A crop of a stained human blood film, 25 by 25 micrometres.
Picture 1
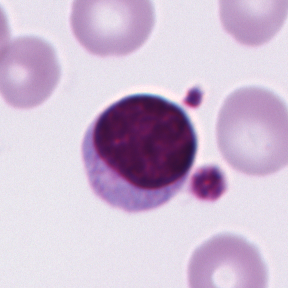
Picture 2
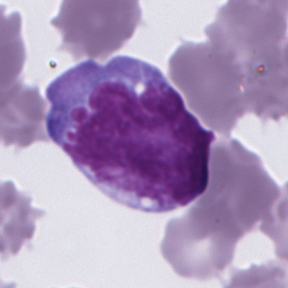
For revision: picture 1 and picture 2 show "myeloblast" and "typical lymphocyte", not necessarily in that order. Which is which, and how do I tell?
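The first picture shows a typical lymphocyte; the second, a myeloblast. The typical lymphocyte has dark purple, coarsely clumped chromatin.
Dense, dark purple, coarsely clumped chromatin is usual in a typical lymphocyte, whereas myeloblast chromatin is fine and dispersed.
Its pale bluish-violet cytoplasm forms a crescent mainly on the lower left side of the nucleus. Its outline is smooth and roughly round, and two small purple fragments lie just beside its right edge. The myeloblast measures about 17 by 12 micrometres, with an oval, mostly smooth outline.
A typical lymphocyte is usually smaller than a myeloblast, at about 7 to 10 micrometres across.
Several notches scallop the upper border of the myeloblast's nucleus. A few small clear spots lie in its cytoplasm beside the nucleus, whereas no vacuoles are visible in the cytoplasm of the typical lymphocyte.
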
